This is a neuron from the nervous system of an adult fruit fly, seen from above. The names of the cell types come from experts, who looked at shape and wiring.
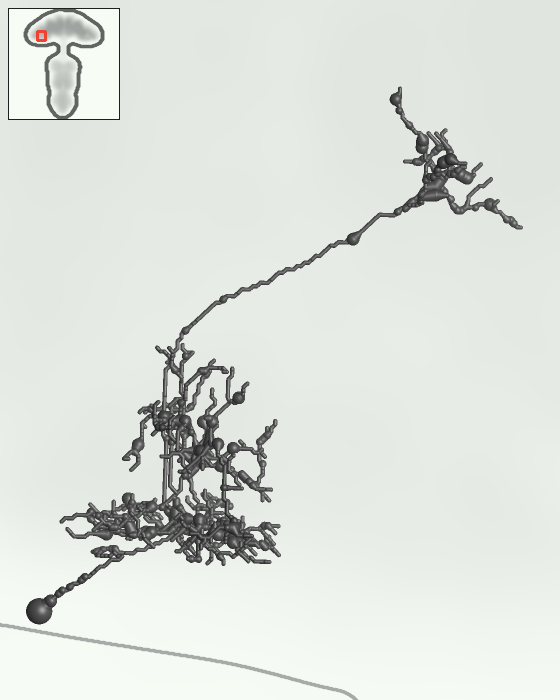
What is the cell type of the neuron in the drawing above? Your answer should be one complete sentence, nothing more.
It is to cell type Tlp12 that the neuron belongs.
